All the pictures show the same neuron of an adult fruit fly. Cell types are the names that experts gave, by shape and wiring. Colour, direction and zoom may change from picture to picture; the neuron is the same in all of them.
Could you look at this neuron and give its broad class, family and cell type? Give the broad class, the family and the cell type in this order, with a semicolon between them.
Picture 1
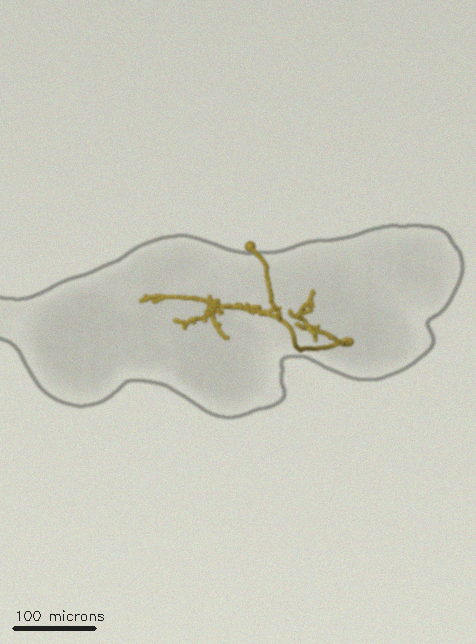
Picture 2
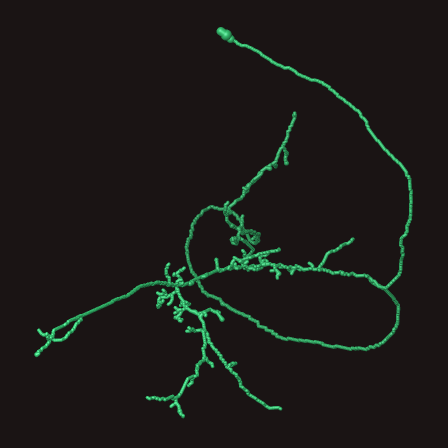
nerve-cord intrinsic neuron; hemilineage 01A; IN01A088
